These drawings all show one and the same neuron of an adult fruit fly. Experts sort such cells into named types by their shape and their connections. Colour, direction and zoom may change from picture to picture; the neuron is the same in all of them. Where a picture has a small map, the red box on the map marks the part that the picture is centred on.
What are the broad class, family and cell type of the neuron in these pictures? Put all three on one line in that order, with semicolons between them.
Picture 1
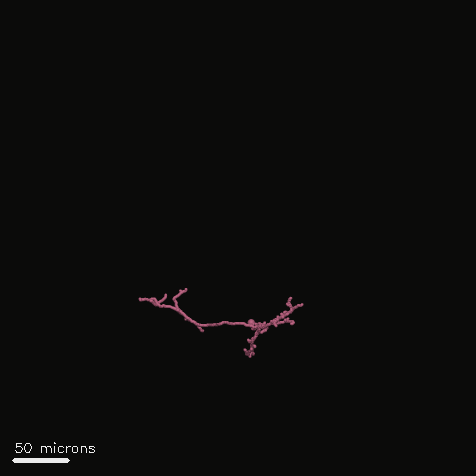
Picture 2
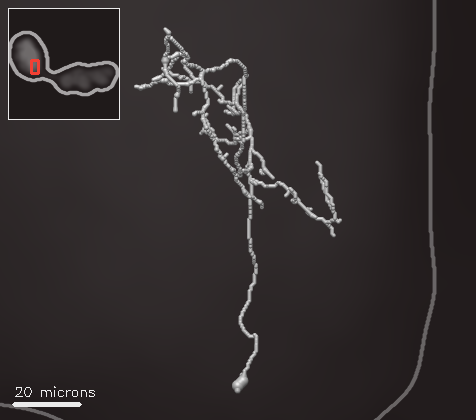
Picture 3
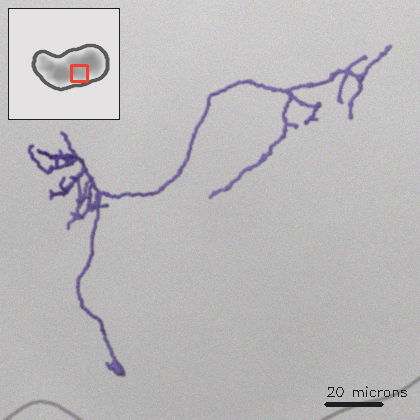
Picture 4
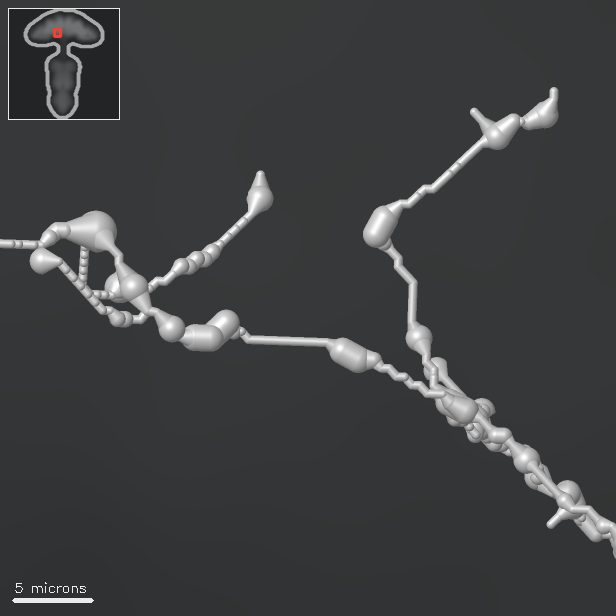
central-brain intrinsic neuron; hemilineage LB3; GNG619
